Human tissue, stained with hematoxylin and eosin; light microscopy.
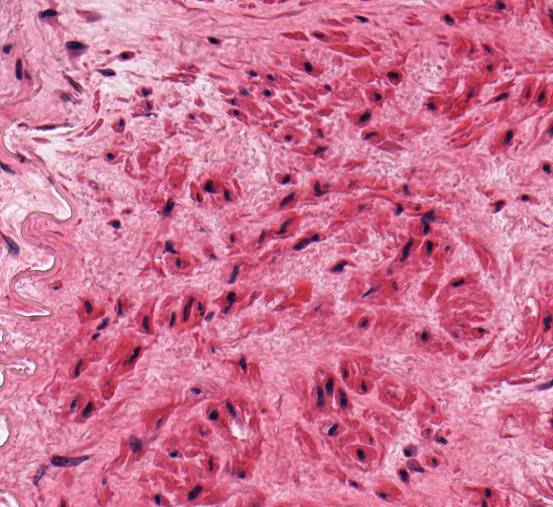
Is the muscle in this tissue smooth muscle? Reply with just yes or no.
Yes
